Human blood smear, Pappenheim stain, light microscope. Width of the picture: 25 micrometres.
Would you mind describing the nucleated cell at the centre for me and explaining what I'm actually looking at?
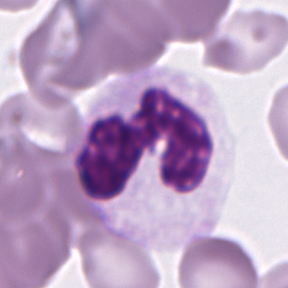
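Looking at the nucleus first: the gap between its two lobes opens downward. Chromatin dark purple, coarsely clumped. Plenty of pale pinkish-lilac cytoplasm, holding fine, faint granules. So, a segmented neutrophil.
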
